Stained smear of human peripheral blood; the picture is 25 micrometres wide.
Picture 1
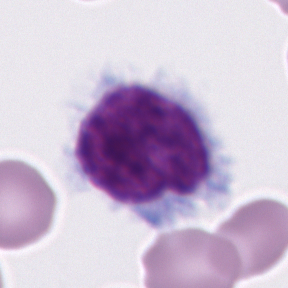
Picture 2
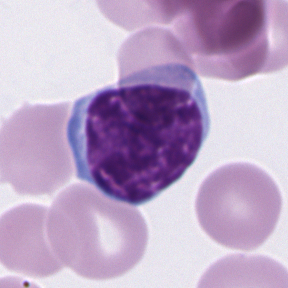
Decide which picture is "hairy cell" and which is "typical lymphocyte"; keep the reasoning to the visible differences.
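Of the two pictures, the first shows a hairy cell and the second a typical lymphocyte. At the surface, fine hair-like projections extend from the hairy cell all around its circumference, while the typical lymphocyte has a smooth outline without projections.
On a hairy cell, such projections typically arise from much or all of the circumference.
In the lymphocyte, the cytoplasm forms a narrow rim that is thinnest along the lower right edge, and the nucleus, about 11 micrometres across, fills about 70% of the cell's area.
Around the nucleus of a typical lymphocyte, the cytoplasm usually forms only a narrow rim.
Both cells have pale blue cytoplasm: in the hairy cell no distinct purple or red granules are seen, and the lymphocyte's shows neither granules nor vacuoles. The hairy cell's chromatin is dark purple and dense.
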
